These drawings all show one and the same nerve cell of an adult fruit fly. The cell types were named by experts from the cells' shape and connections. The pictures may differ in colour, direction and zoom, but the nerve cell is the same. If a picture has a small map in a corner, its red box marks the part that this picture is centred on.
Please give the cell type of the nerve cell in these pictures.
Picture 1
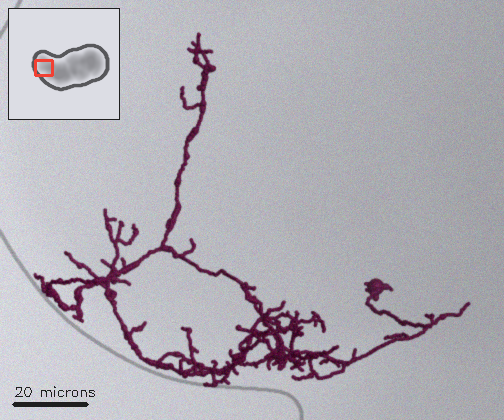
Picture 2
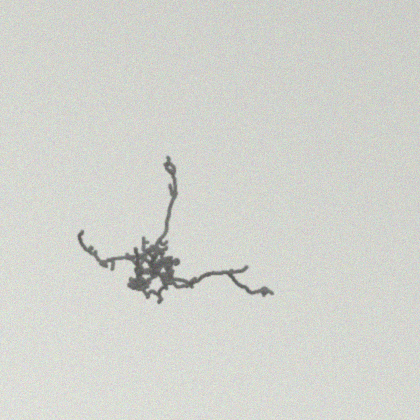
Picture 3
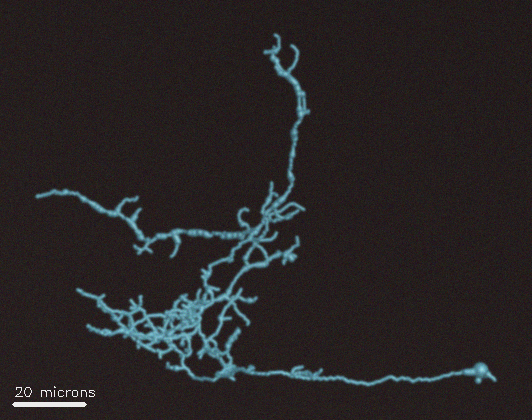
IN14A018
